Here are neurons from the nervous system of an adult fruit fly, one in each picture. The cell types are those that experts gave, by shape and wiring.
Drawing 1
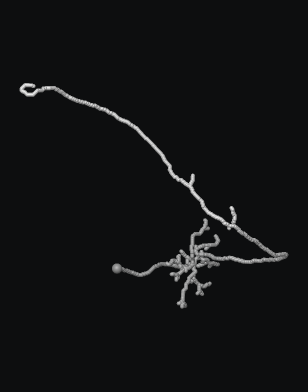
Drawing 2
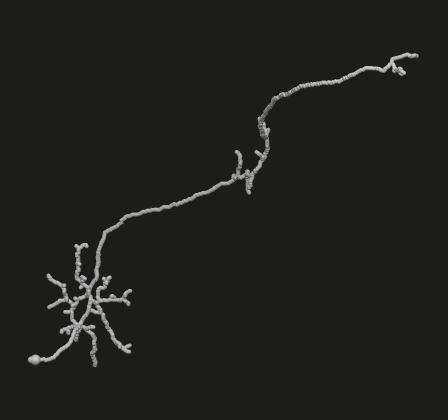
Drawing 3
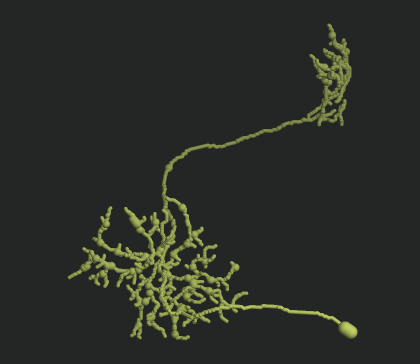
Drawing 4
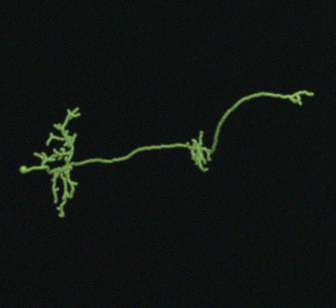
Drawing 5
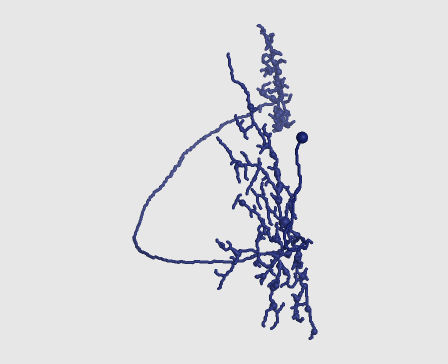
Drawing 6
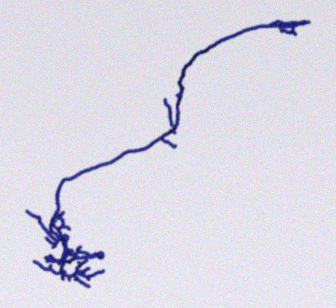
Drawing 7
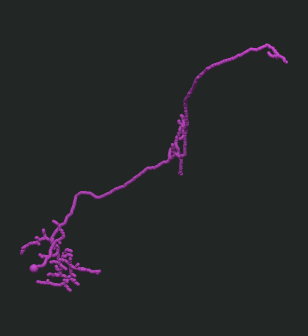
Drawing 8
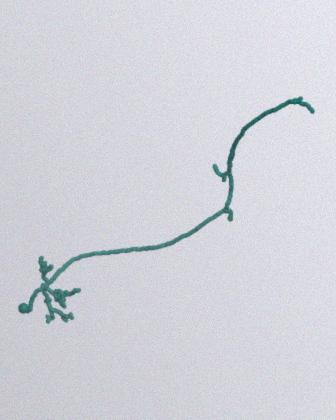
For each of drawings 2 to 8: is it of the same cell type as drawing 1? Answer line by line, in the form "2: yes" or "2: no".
2: yes
3: no
4: no
5: no
6: yes
7: yes
8: yes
